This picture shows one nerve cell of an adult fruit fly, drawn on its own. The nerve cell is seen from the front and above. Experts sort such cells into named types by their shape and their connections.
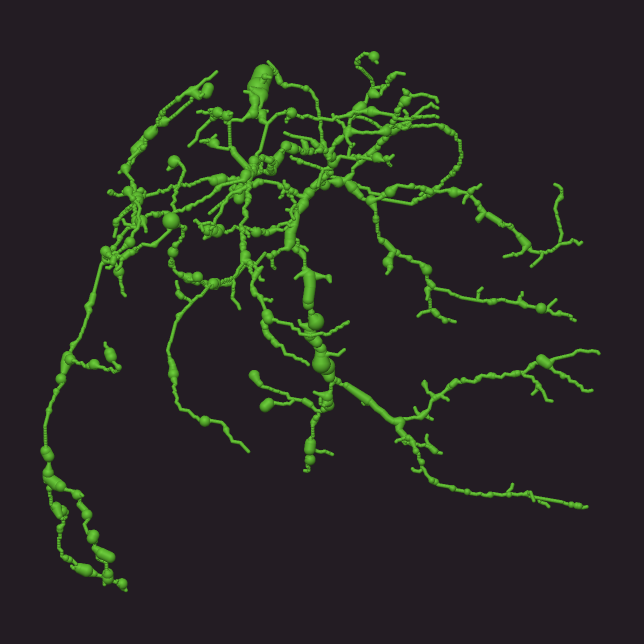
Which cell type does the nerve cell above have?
IN03A065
